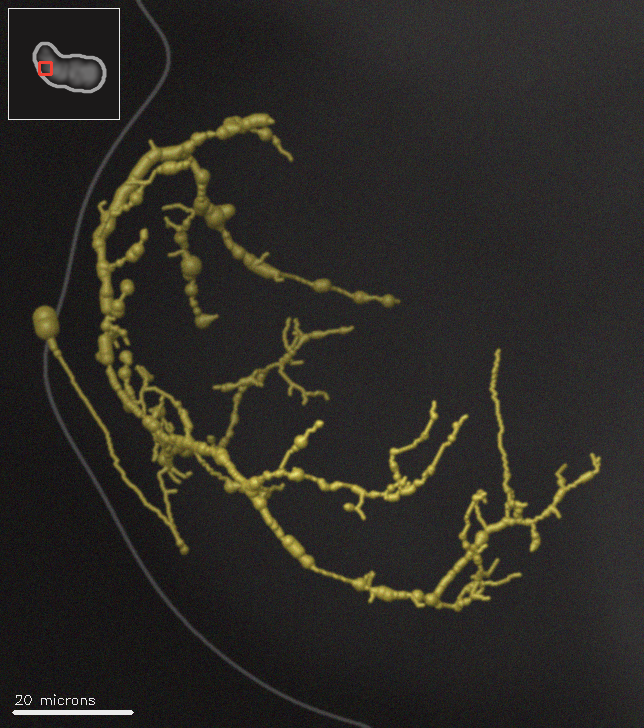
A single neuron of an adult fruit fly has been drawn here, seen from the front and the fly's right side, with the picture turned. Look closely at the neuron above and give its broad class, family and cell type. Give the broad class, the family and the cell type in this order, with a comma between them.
nerve-cord intrinsic neuron, hemilineage 13A, IN13A064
